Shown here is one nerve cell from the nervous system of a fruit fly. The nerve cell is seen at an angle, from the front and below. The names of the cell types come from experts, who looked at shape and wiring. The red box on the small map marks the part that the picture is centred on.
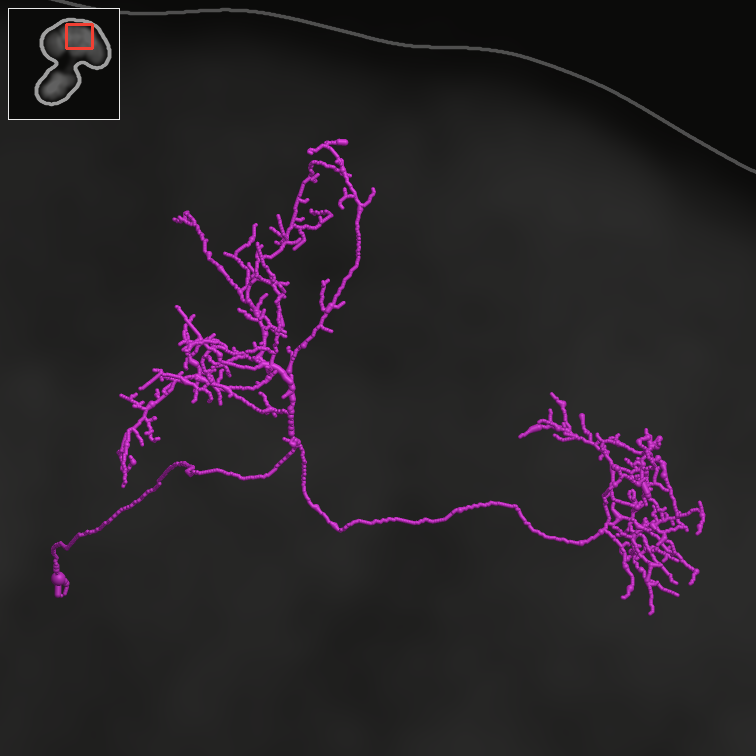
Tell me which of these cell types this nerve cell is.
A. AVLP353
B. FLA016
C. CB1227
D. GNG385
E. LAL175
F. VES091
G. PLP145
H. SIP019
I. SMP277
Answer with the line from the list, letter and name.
E. LAL175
